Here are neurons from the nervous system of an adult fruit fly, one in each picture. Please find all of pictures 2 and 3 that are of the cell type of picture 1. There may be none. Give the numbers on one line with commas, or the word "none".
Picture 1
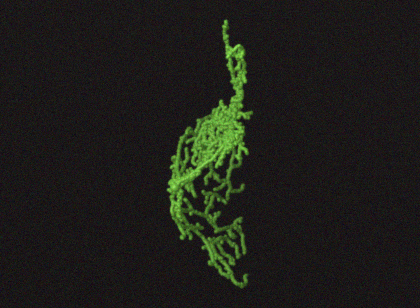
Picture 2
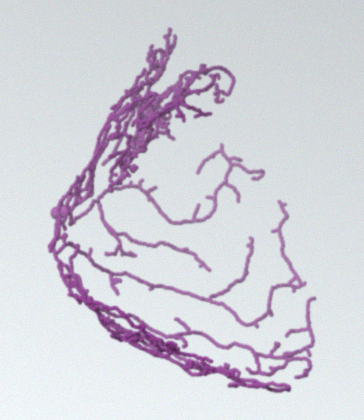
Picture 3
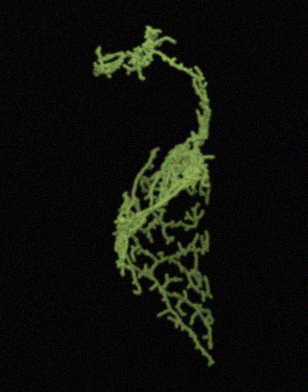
3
